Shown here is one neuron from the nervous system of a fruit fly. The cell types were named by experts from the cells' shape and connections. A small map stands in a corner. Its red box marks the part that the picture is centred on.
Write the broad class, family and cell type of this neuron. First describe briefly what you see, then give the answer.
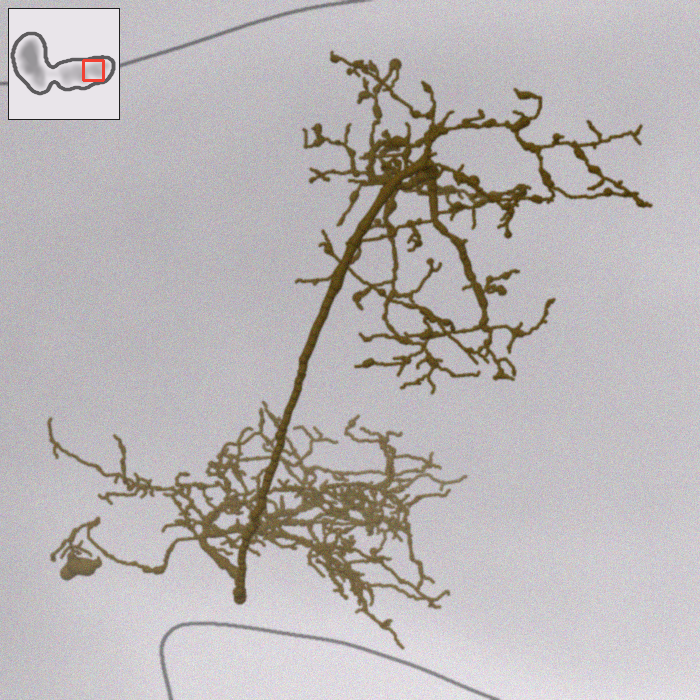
The cell body can be seen at the lower left of the picture. More than a hundred branch ends can be seen. Its broad class is nerve-cord intrinsic neuron. The family is hemilineage 01A. The cell type is IN01A025.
